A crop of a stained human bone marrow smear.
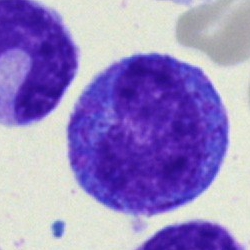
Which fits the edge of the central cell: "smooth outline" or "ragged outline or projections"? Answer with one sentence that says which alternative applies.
The border of this cell is smooth and even.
